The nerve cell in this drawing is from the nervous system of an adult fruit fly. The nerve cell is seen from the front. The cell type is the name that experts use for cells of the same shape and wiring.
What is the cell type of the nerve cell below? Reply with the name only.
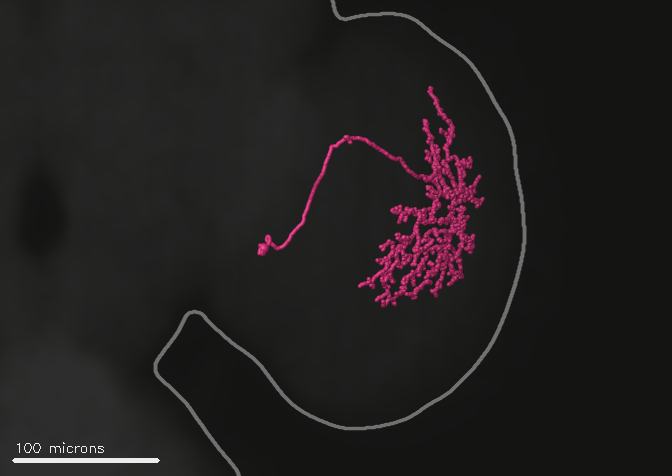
Cm20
